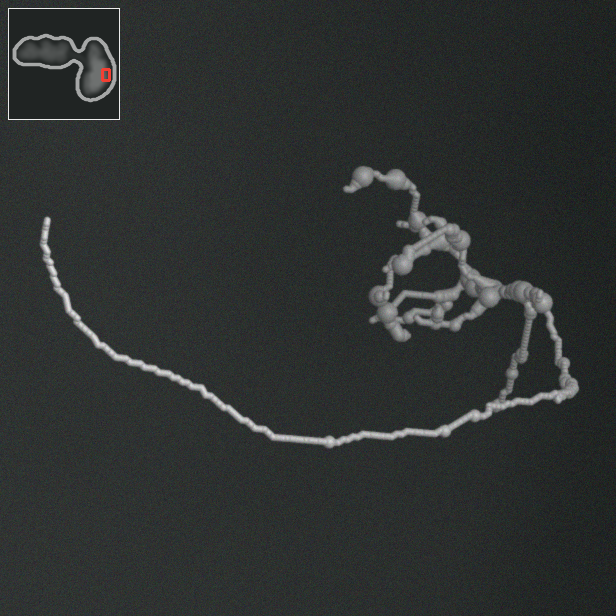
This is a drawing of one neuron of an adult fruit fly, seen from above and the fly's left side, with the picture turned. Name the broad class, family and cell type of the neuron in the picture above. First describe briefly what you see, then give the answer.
No cell body is drawn. There are a dozen or fewer branch ends. It is a sensory neuron entering the brain. The name of its family is class olfactory. Its cell type is ORN_VA3.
